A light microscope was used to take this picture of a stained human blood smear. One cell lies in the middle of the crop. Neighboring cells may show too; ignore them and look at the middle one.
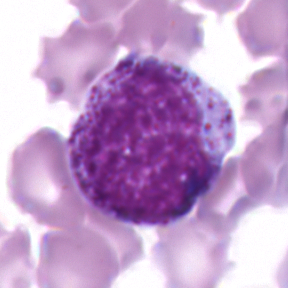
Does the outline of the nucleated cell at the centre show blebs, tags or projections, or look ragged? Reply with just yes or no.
No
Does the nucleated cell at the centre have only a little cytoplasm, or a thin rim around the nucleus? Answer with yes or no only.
Yes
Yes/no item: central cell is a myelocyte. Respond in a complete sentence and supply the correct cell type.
Yes, the cell in the middle has the identity of a myelocyte.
